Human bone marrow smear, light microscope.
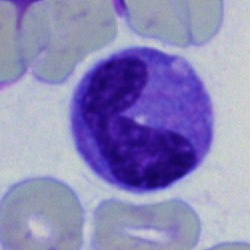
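Monocyte with a round, smooth outline and dark purple chromatin clumped in patches. Its cytoplasm, a moderate amount of pale bluish-lilac, holds a tiny white spot within the curve of the nucleus.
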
